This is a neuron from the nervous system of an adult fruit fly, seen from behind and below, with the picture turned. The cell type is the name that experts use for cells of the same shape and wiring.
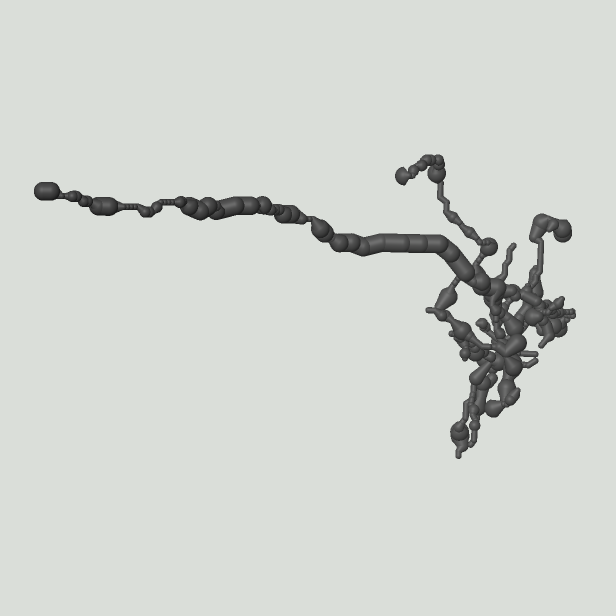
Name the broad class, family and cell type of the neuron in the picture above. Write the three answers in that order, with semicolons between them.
sensory neuron entering the brain; class gustatory; LB3b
